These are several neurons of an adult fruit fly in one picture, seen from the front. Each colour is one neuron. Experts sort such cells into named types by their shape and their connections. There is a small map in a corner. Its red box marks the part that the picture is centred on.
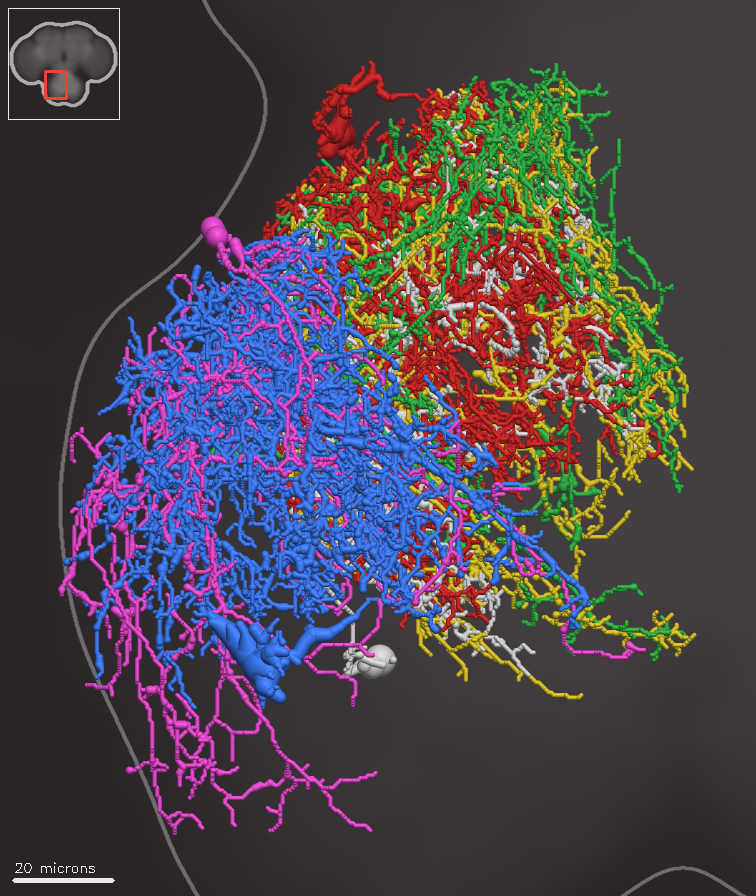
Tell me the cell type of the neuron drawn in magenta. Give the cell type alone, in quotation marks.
"IN17A044"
